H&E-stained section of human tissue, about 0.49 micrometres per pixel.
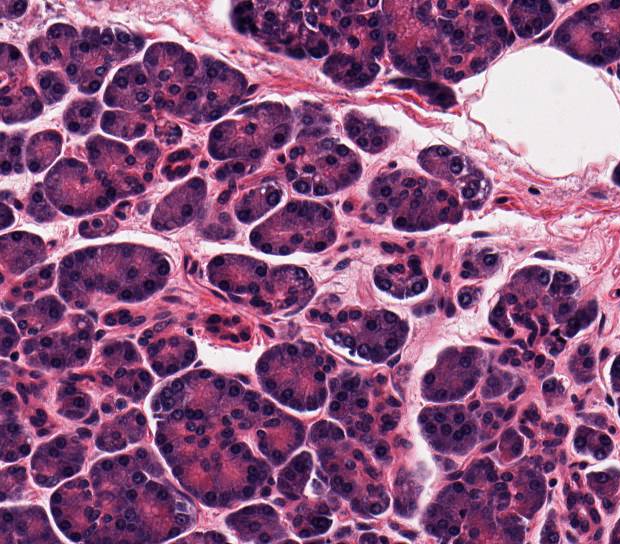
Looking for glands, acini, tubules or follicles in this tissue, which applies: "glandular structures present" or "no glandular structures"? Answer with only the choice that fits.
Glandular structures present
